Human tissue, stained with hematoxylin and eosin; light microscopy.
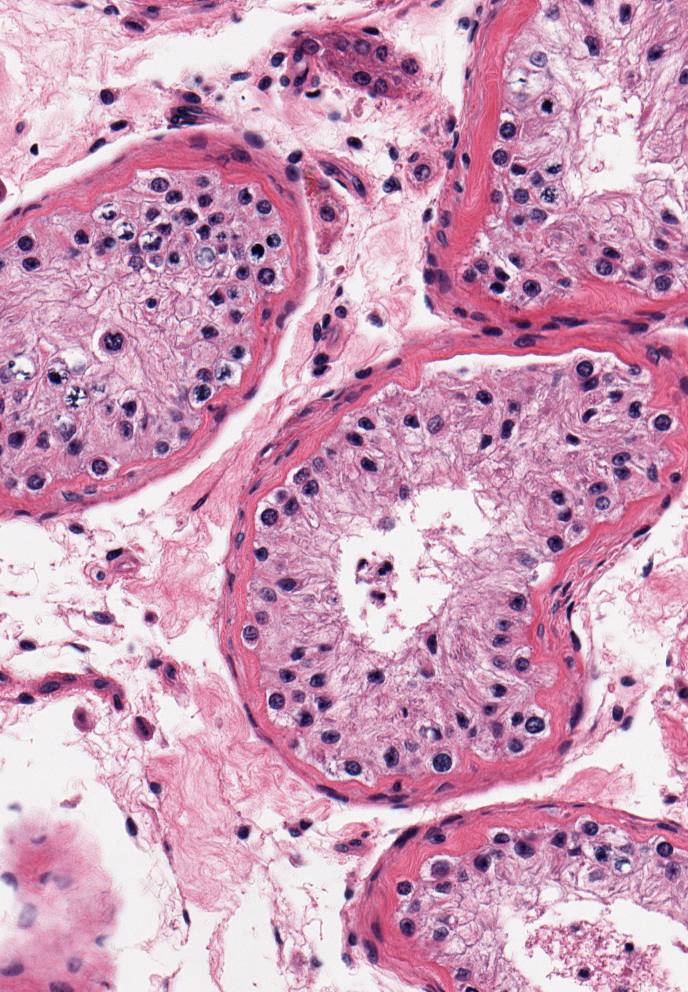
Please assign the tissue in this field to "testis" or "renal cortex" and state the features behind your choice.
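This is testis. Several rounded tubular cross-sections fill the field: a large one in the centre and others at the upper left, upper right and lower right. Each tubule is bounded by a thick, wavy band of bright pink fibrous wall holding flattened, elongated nuclei. Cells lining the central tubule have pale, wispy, fibrillar cytoplasm, and its irregular open lumen near the middle holds a few detached cells.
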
